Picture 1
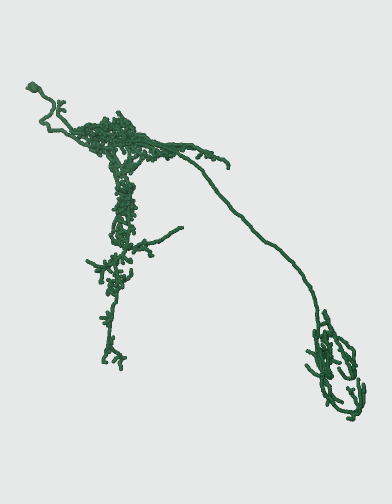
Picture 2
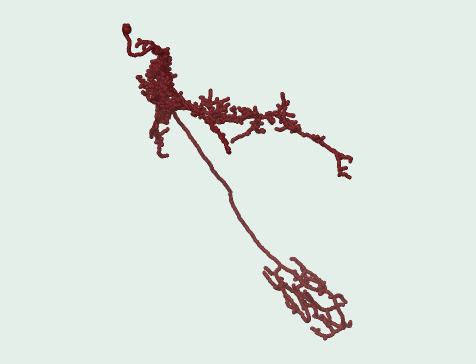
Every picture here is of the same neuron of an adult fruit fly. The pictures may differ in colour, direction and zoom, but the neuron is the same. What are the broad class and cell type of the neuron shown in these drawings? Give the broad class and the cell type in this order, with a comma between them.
central-brain intrinsic neuron, SIP017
